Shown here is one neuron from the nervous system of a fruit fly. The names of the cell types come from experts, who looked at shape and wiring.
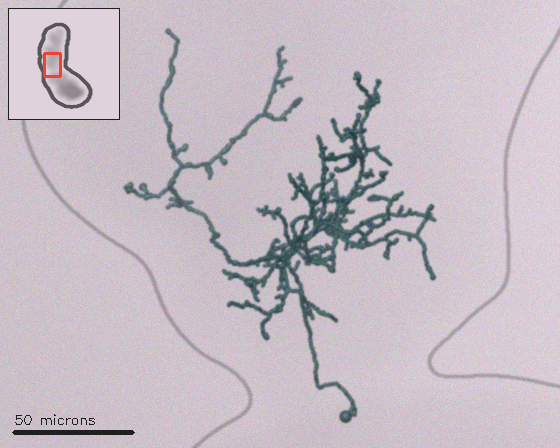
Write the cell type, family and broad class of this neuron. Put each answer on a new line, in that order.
IN01A047
hemilineage 01A
nerve-cord intrinsic neuron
